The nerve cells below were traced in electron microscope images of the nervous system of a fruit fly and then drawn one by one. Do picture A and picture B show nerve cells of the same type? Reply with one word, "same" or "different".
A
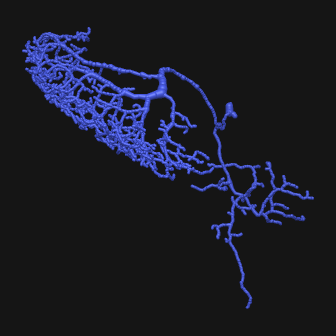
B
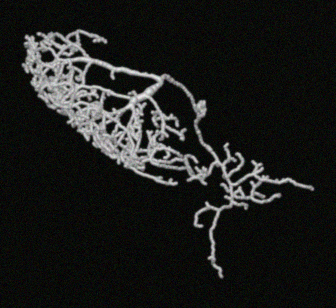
same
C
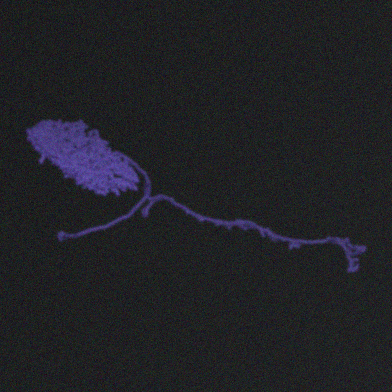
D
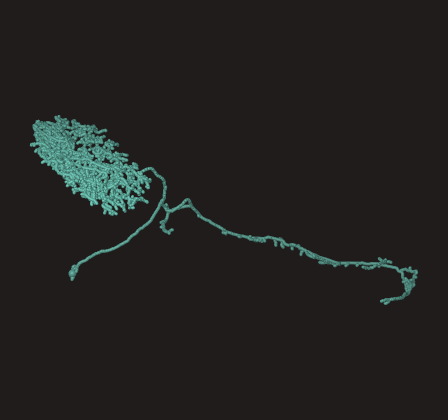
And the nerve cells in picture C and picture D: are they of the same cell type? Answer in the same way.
same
